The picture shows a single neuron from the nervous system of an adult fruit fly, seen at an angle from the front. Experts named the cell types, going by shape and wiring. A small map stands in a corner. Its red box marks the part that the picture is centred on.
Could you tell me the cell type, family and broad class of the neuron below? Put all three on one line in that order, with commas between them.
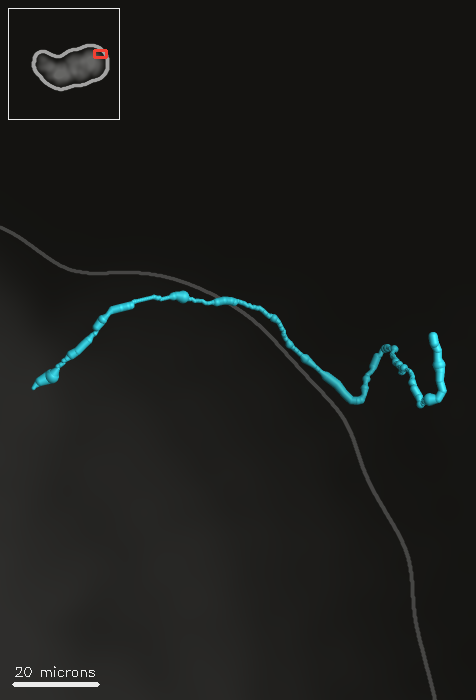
R7d, class visual, photoreceptor or other optic-lobe sensory neuron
